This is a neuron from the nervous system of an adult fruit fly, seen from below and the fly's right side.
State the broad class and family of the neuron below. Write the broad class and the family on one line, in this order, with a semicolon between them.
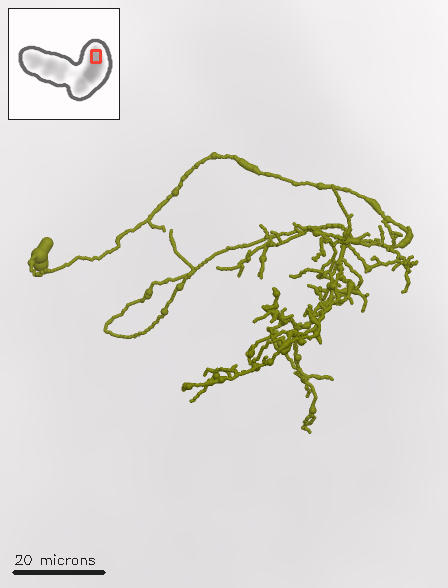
central-brain intrinsic neuron; hemilineage SLPpm1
